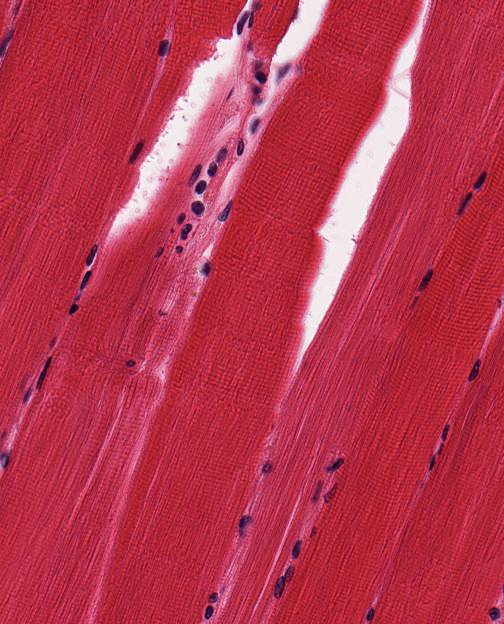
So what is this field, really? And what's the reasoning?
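This is skeletal muscle; look at how fine cross-striations run across each fibre at right angles to its length. Now notice the nuclei: dark, elongated and sitting at the edges of the fibres.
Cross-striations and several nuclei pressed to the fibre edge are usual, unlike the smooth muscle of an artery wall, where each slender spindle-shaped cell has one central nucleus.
The cytoplasm stains a deep, even red with eosin.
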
